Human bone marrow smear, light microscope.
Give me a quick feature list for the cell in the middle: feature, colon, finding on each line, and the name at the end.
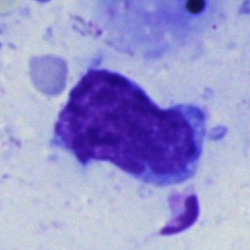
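Outline: irregular, longer left to right than top to bottom
Nucleus: fills almost the whole cell
Chromatin: deep purple and clumped, small paler patches between dark areas
Cytoplasm: thin pale blue rim, mostly along the right side
Name: lymphocyte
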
